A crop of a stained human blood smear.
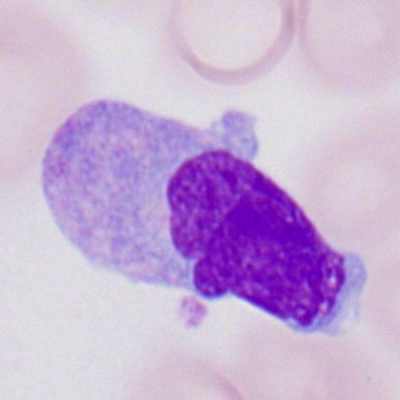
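Monocyte: see how the middle cell's outline is irregular, with a small rounded bulge on top. Its ample cytoplasm spreads widely to the left of the nucleus. Notice the pale greyish-blue colour with a lilac tinge, and the fine, faint granular texture without coarse granules.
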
